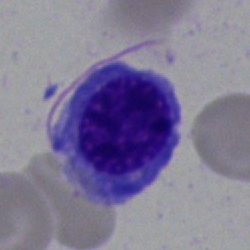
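Erythroblast in the centre, a roughly round cell with a slightly uneven edge. Its chromatin is dark purple and coarsely clumped, with paler gaps between the clumps. The cytoplasm is a deep blue, and you'll notice its band is wider below the nucleus than above it.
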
